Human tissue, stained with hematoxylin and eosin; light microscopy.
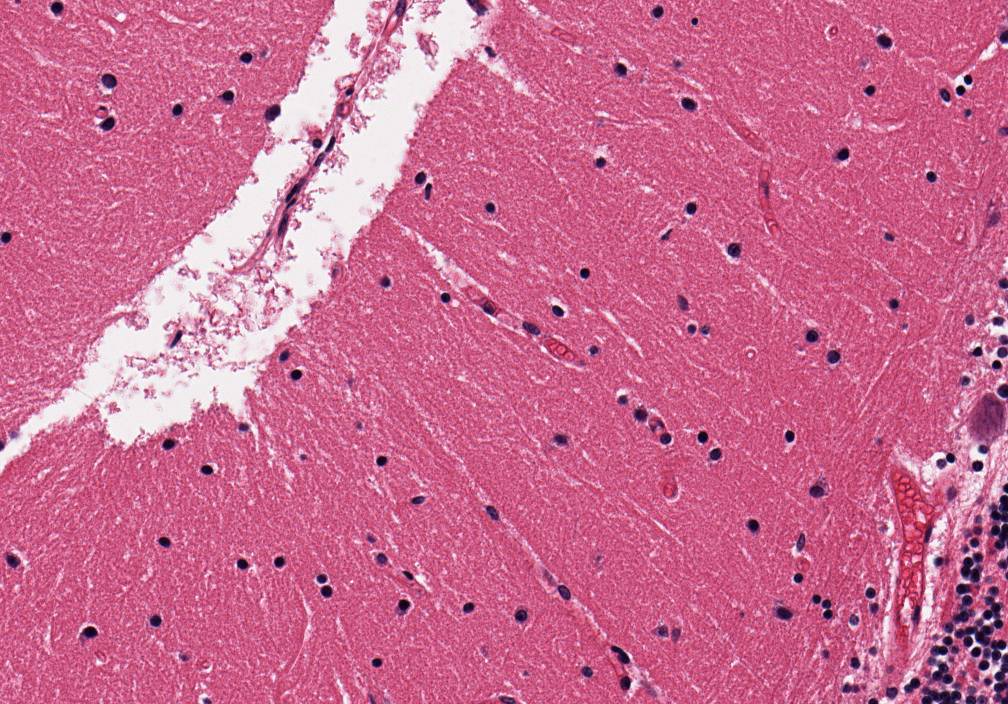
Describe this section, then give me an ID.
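Most of this is pink, finely fibrillary tissue, with small nuclei scattered evenly through it and faint pale streaks running diagonally from upper left toward lower right. Lower right, there's a dense crowd of small dark round nuclei, much more tightly packed than elsewhere, with a wider vessel full of red blood cells beside it. This section is cerebellum.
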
